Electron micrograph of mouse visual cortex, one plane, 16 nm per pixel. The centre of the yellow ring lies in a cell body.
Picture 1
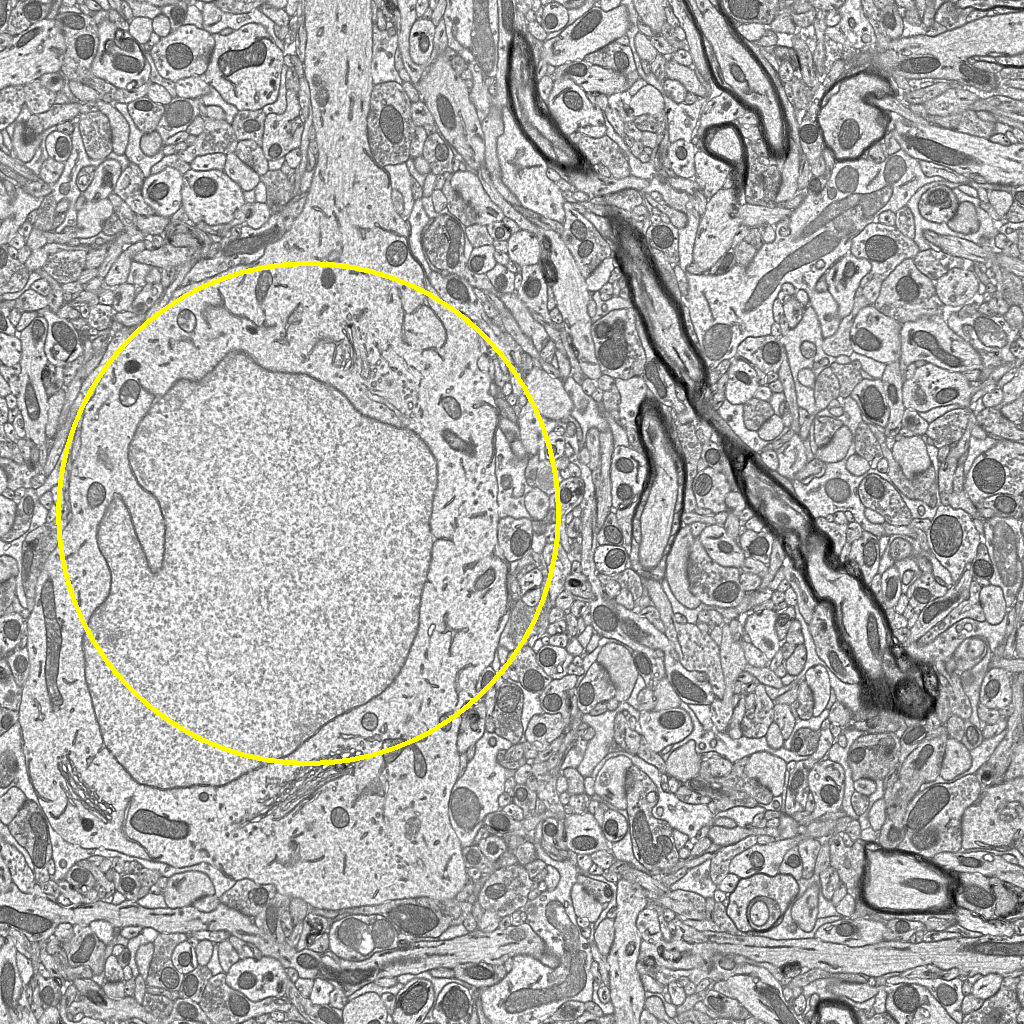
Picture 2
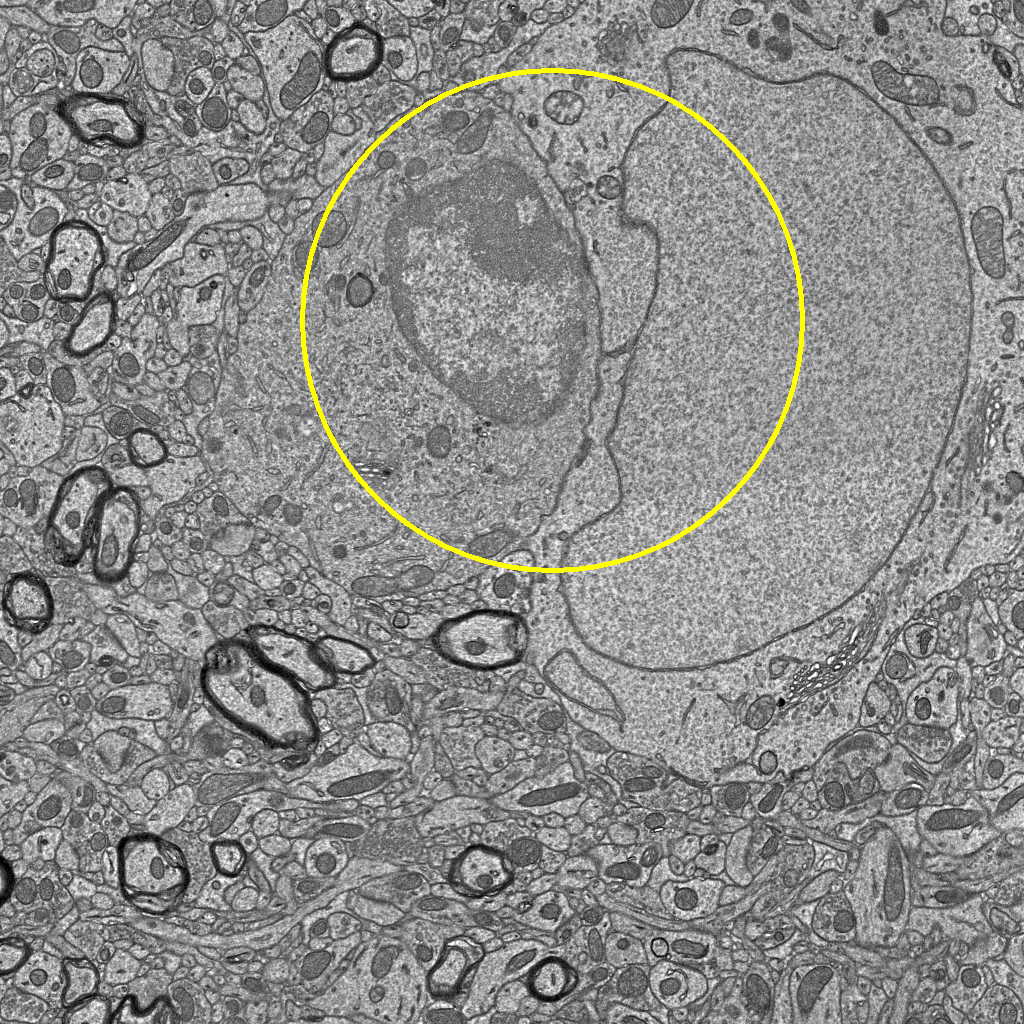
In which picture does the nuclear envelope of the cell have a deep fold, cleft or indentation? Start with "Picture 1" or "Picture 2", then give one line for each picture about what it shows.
Picture 1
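In picture 1: On the left side the nuclear envelope forms one deep, narrow infolding.
In picture 2: The nuclear outline is smooth, without deep folds.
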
